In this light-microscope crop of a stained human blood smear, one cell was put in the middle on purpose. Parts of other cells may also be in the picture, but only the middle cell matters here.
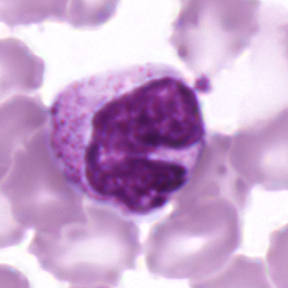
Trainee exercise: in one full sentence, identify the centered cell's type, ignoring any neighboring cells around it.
Occupying the centre of the crop is a band neutrophil.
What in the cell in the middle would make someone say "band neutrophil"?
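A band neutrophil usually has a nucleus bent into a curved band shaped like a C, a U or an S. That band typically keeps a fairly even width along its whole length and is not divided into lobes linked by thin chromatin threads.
In this cell, a deep cleft runs into the nucleus from its right side. The chromatin is dark purple and coarsely clumped, and the pale pink cytoplasm carries fine reddish-purple granules.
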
